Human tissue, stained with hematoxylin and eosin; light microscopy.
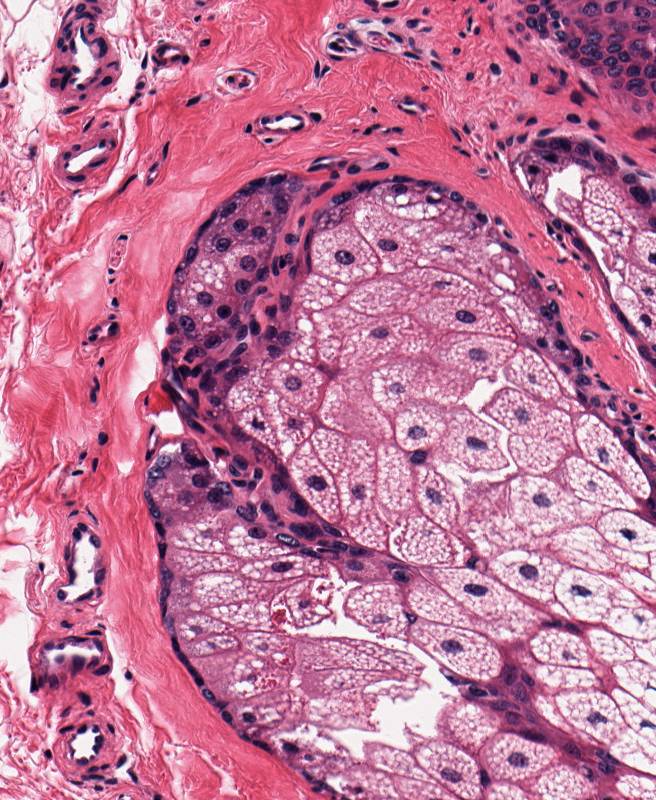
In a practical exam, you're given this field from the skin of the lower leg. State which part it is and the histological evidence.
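Sebaceous gland, one large rounded lobule of pale cells at centre and right. Rim: small basaloid cells, dark nuclei, scant cytoplasm. Interior: pale, finely bubbly vacuolated cytoplasm; cells larger and paler from rim toward interior.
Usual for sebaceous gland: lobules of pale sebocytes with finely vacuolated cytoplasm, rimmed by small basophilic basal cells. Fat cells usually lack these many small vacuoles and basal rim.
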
